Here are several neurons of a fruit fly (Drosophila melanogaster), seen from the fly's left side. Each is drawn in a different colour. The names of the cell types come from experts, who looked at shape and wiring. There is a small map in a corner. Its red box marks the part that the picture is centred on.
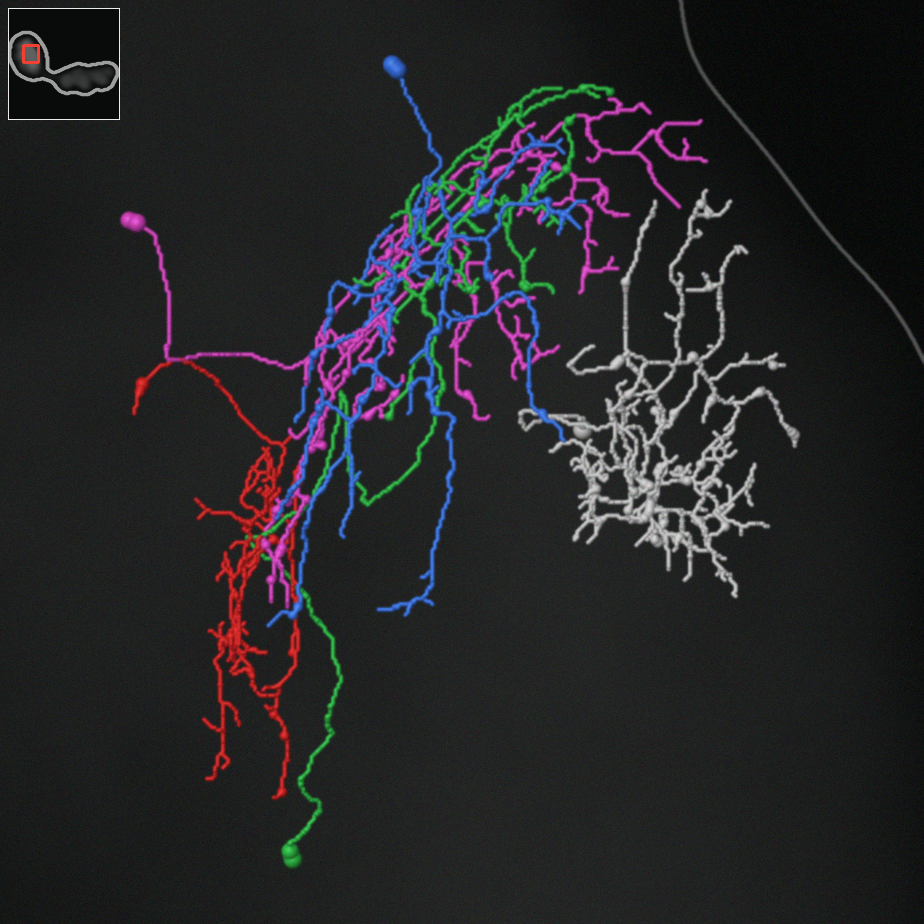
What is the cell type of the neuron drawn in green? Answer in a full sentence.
The cell type is Cm20.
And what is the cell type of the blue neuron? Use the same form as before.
The cell type is Cm12.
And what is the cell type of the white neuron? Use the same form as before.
The cell type is Cm8.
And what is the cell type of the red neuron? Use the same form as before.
The cell type is Cm6.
